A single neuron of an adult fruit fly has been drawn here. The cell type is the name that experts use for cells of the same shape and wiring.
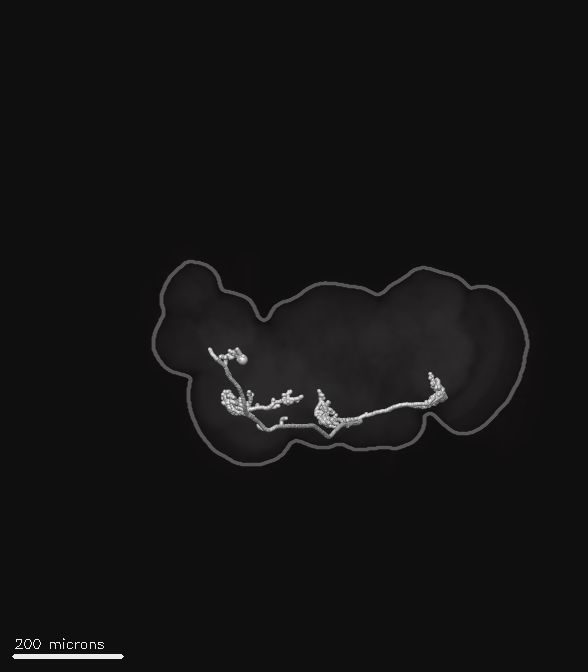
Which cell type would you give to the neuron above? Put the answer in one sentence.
The cell type is AN08B007.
